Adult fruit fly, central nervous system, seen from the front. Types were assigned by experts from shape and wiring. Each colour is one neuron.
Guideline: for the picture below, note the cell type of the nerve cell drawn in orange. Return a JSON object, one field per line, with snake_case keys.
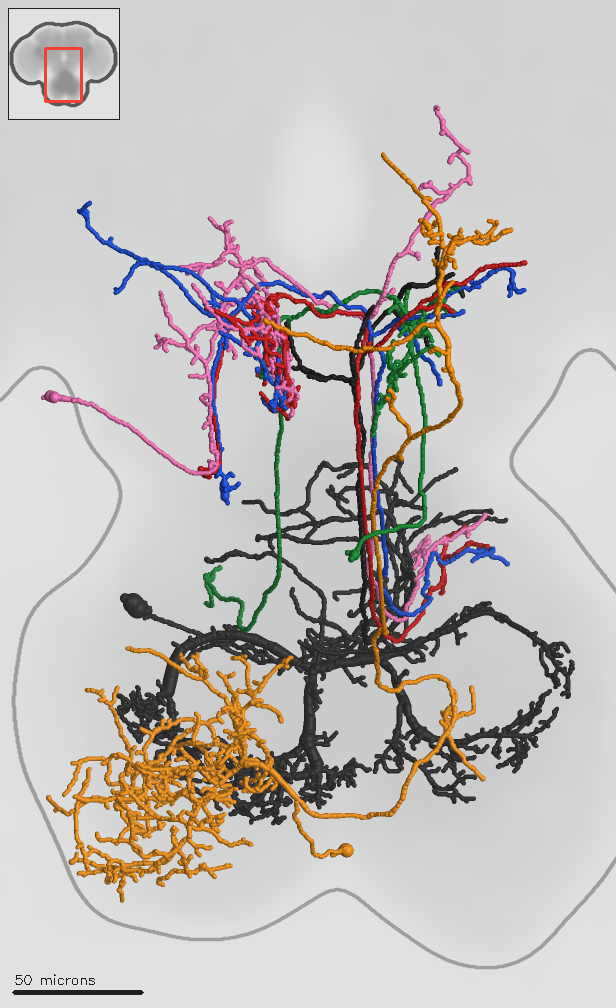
{
 "cell_type": "ANXXX145"
}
